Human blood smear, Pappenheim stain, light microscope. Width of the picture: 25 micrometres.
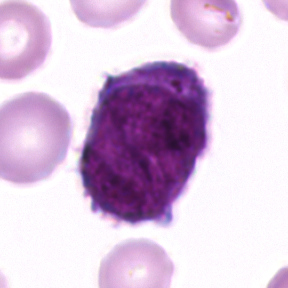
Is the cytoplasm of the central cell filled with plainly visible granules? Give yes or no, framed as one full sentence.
No, no visible granules are present in the cytoplasm of the cell.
